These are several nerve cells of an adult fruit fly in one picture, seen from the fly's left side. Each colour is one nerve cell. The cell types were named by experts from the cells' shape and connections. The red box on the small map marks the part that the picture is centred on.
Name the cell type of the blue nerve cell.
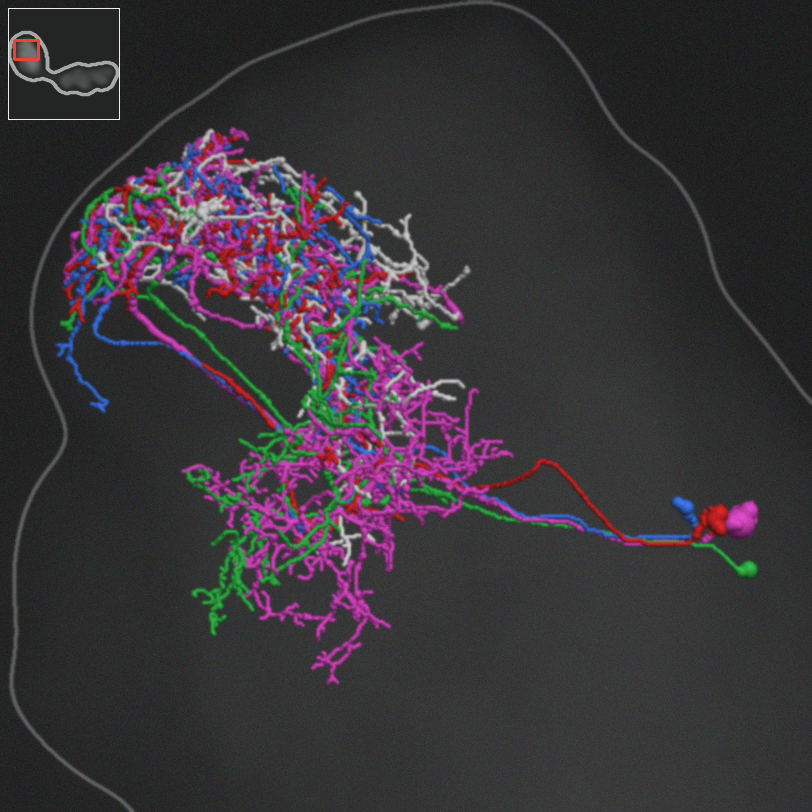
SMP556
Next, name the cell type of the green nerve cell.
aIPg5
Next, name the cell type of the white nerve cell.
SIP132m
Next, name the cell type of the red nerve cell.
SMP555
